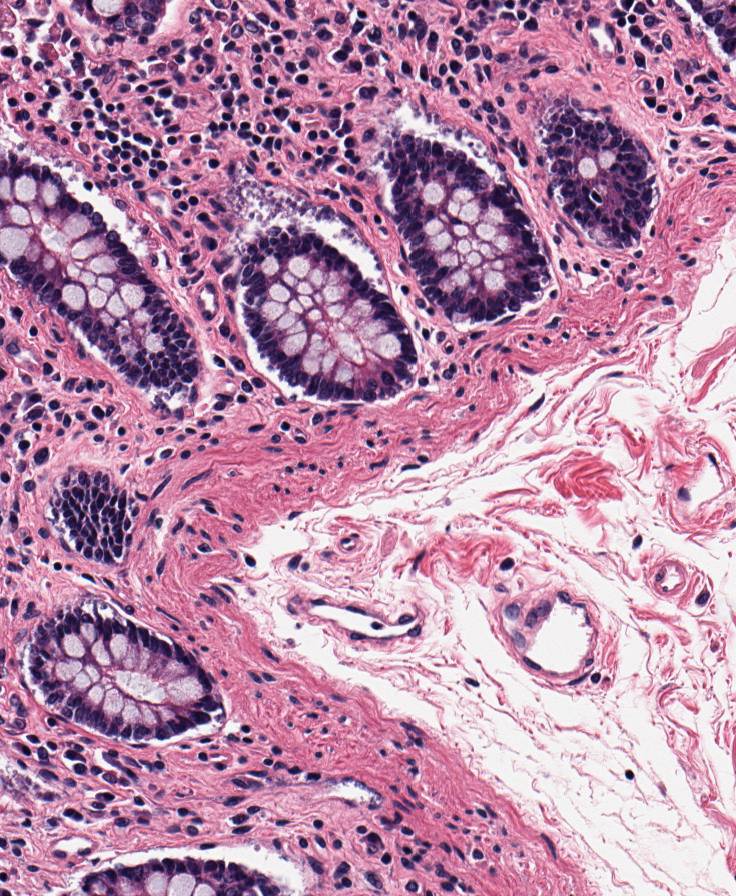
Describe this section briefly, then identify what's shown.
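Glands packed in cellular tissue occupy the left and upper field, with loose pale tissue in the lower right. Each gland is cut across as a separate round to oval profile lined by a single layer of epithelium. The epithelium holds many goblet cells, whose pale mucin vacuoles crowd the centre of each profile. Dark epithelial nuclei form a crowded rim at the outer edge. This is transverse colon.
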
